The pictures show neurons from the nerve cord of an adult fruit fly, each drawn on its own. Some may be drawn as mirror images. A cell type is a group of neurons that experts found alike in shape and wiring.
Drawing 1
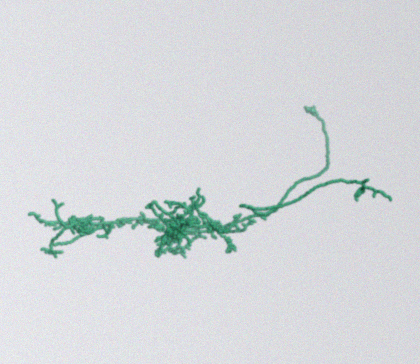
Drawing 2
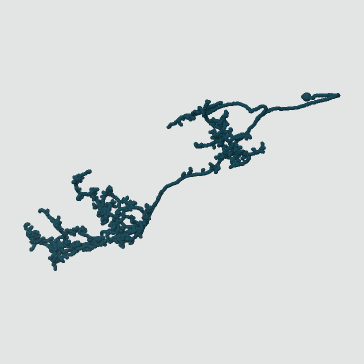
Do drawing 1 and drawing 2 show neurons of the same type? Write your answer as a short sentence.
They are of the same cell type.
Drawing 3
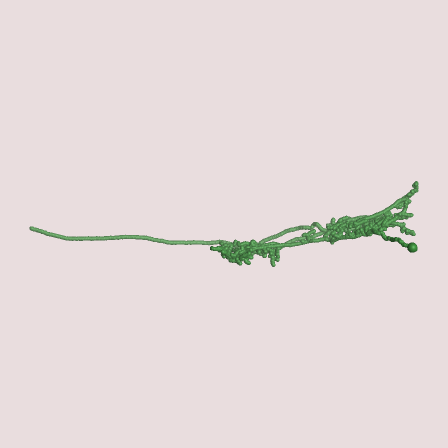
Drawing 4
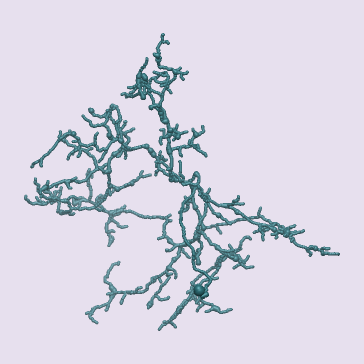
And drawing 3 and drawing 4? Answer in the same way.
They are of different cell types.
